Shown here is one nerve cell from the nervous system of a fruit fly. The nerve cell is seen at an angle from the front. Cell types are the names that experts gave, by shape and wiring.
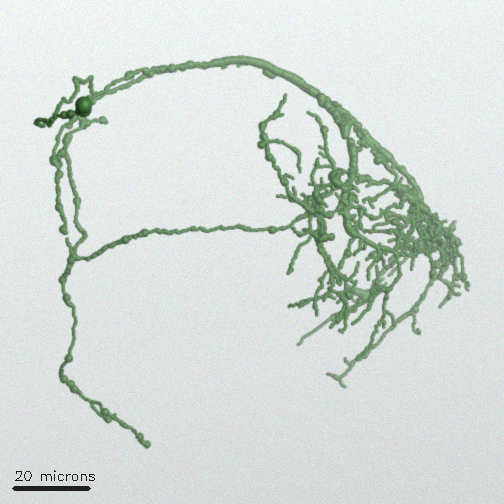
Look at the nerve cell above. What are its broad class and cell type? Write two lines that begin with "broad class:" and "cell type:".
broad class: nerve-cord intrinsic neuron
cell type: INXXX227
